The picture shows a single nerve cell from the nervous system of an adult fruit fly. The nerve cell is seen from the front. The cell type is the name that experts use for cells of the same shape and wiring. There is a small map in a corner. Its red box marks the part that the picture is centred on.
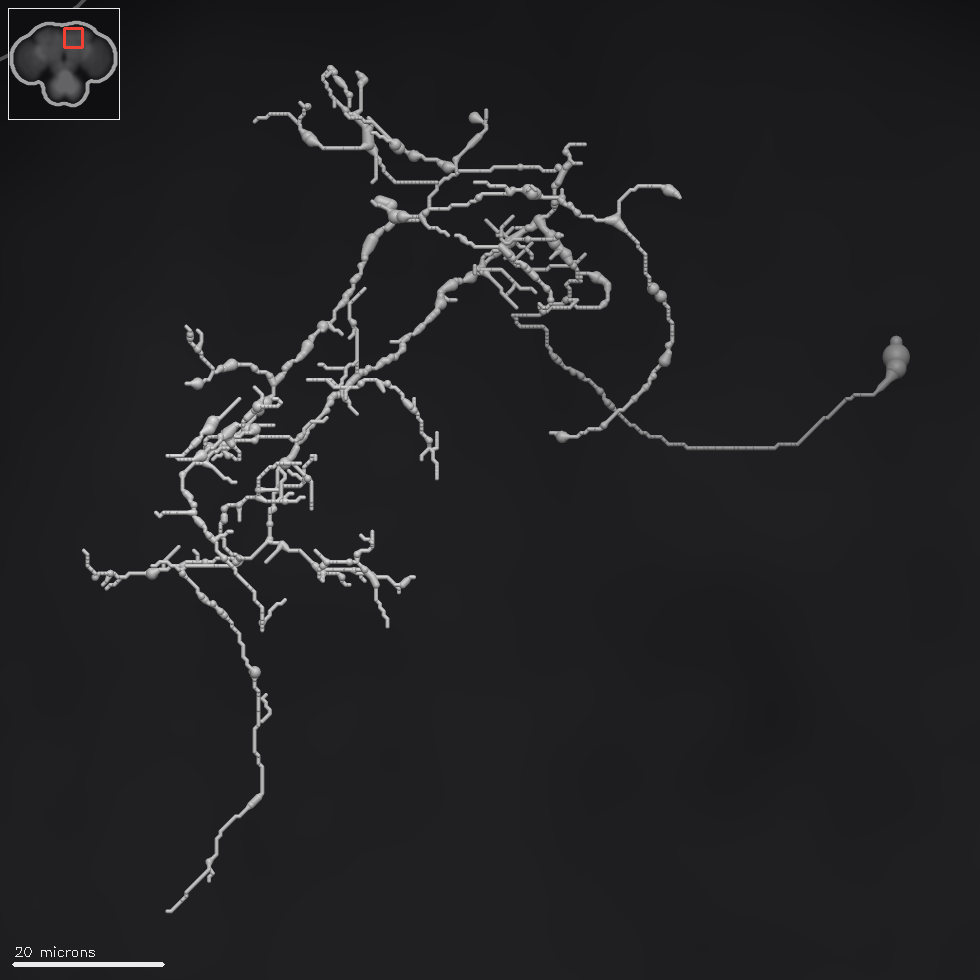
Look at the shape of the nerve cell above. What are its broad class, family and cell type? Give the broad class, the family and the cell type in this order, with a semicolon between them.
central-brain intrinsic neuron; hemilineage DL1_dorsal; CB2310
